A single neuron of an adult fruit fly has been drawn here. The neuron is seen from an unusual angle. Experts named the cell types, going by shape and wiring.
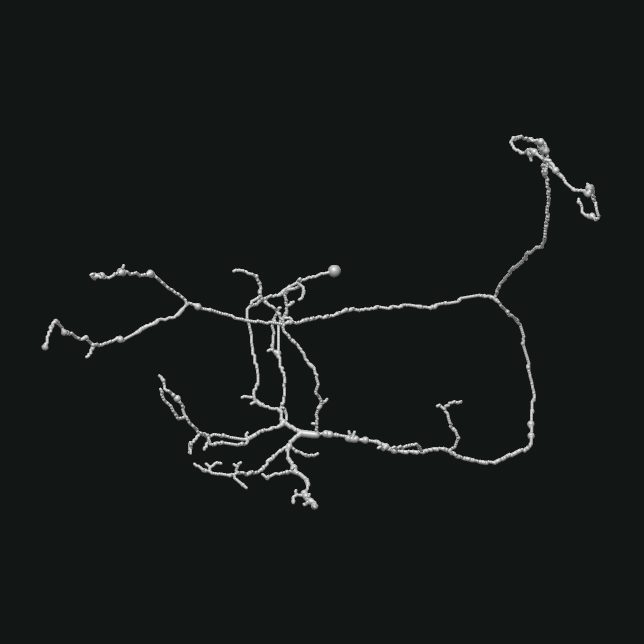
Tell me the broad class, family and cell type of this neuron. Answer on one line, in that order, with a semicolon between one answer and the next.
nerve-cord intrinsic neuron; hemilineage 18B; IN18B048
